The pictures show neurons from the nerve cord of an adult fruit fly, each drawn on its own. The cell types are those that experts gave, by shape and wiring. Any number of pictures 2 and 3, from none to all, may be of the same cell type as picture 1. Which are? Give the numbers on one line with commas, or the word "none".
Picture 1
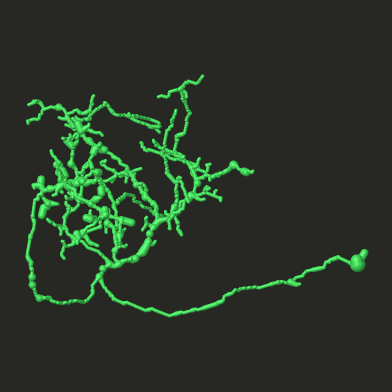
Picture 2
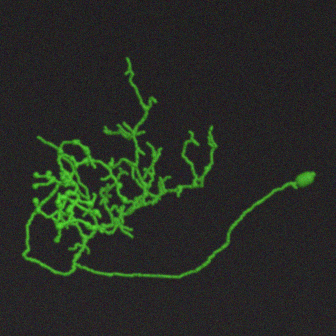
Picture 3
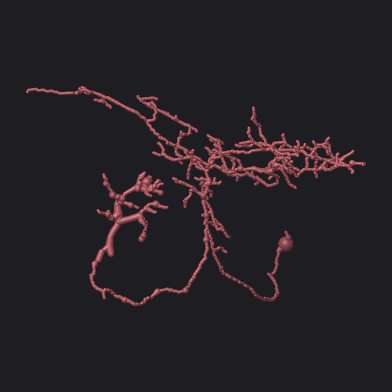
2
